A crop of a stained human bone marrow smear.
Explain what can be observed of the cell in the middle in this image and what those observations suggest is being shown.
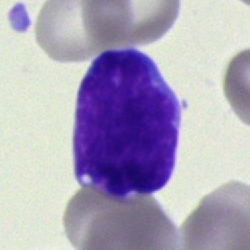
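Angular in outline, the cell is roughly rectangular with blunt corners. Its nucleus occupies nearly the entire cell. No distinct nucleolus is visible. A small clear spot lies at the lower left edge of the cell. The cell is a blast.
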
